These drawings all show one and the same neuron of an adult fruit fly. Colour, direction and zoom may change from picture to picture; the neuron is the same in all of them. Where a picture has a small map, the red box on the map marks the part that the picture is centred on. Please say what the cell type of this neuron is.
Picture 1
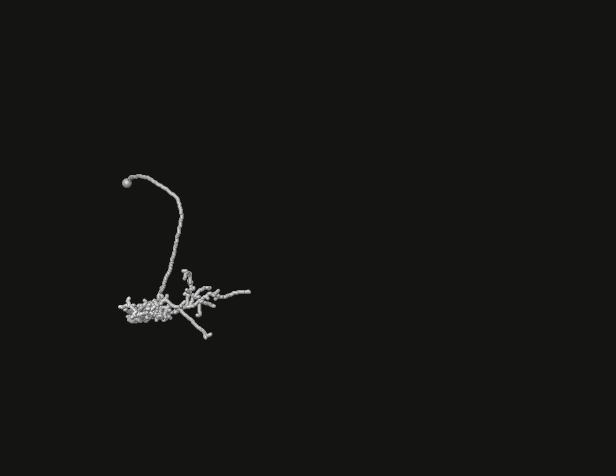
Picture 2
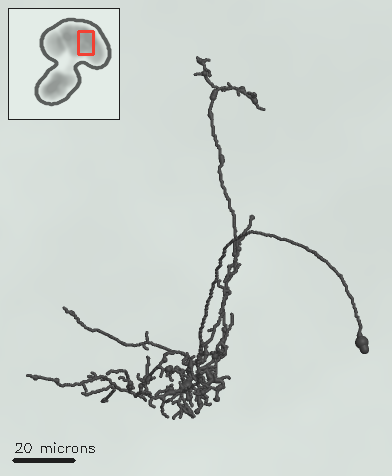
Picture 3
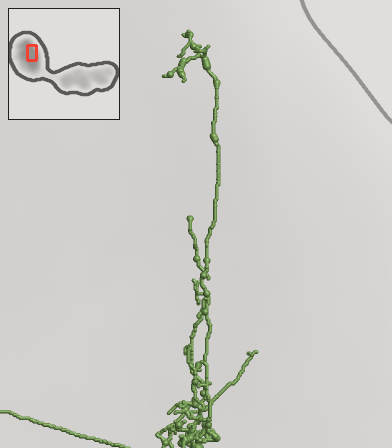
WED026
